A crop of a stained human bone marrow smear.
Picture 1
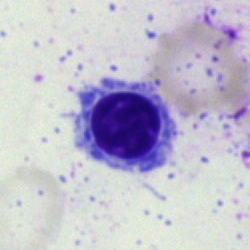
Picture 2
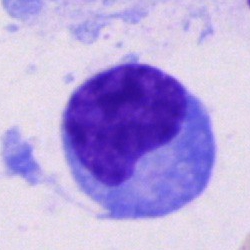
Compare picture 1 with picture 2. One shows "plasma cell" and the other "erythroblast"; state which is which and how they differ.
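Erythroblast = picture 1. Plasma cell = picture 2. Erythroblast: outline irregular, ragged. Chromatin dense, dark purple. No nucleoli. Cytoplasm blue, forming a rim on all sides of the nucleus, no distinct granules. Plasma cell: outline smooth, nearly round. Nucleus kidney-like, indented on the lower right, eccentric toward the upper left. No distinct nucleoli.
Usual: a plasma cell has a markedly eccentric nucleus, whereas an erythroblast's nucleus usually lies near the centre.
Paler zone of cytoplasm in the notch of the plasma cell nucleus.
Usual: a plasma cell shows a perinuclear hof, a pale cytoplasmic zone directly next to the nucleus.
Main differences: ragged versus smooth outline; cytoplasm on every side of the nucleus versus a nucleus set to one side with a pale notch zone.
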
